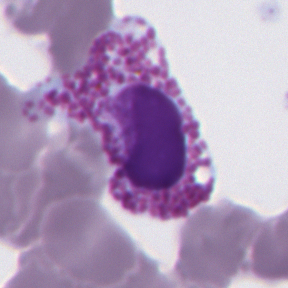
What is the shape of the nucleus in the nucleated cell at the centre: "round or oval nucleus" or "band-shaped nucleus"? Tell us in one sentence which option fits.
The nucleus takes the form of one compact round or oval mass.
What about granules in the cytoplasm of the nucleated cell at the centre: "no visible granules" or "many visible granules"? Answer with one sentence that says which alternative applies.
The cell's cytoplasm is rich in visible granules.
